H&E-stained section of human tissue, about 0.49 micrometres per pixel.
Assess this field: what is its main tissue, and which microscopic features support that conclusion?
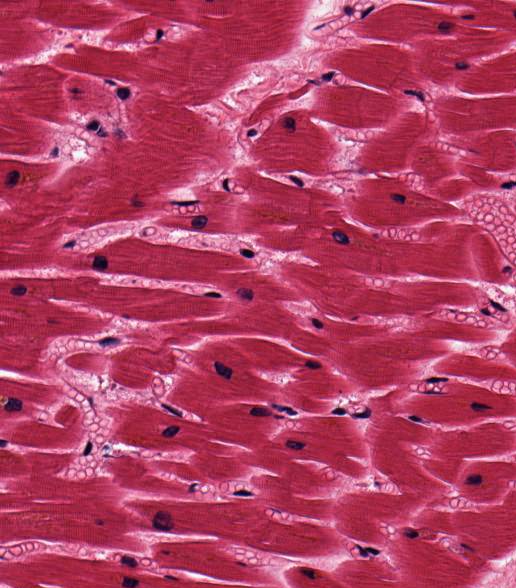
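That's myocardium, with its fibres running roughly side to side across the field. You can see the fibres branch, join their neighbours and show faint cross-striations.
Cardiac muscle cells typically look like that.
Their cytoplasm is deeply eosinophilic rather than pale, which rules out Purkinje fibres.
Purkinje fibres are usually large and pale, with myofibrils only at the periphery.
Between the fibres, thin-walled capillaries carry rows of pale, ring-shaped red blood cells.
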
